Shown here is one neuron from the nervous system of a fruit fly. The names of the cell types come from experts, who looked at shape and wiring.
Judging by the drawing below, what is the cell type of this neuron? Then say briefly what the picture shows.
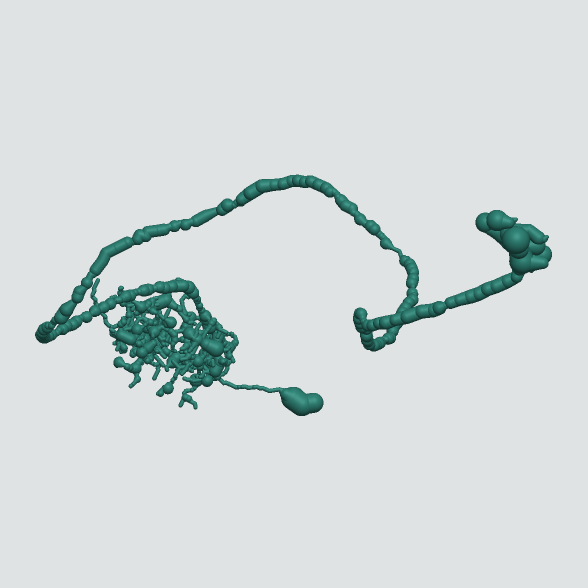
It is of cell type VP3+_vPN. Its broad class is central-brain intrinsic neuron. In this view it is wider than it is tall.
